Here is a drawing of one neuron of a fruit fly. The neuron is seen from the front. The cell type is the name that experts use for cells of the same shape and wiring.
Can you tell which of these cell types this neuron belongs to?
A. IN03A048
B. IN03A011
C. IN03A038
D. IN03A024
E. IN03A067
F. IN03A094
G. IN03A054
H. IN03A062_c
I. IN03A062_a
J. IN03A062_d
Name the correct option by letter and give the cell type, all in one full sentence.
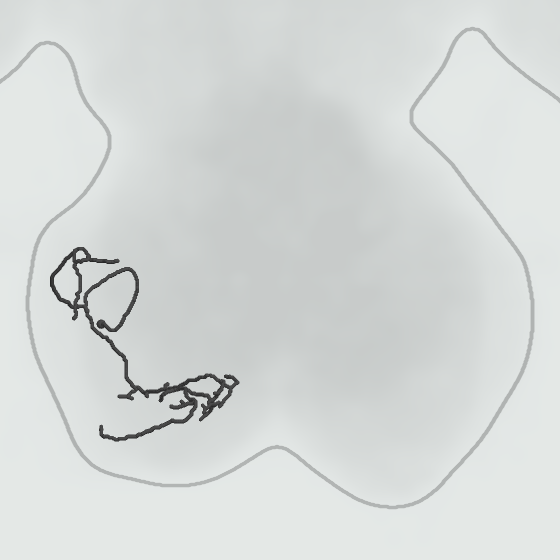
The cell type of the neuron is IN03A094, listed as option F.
